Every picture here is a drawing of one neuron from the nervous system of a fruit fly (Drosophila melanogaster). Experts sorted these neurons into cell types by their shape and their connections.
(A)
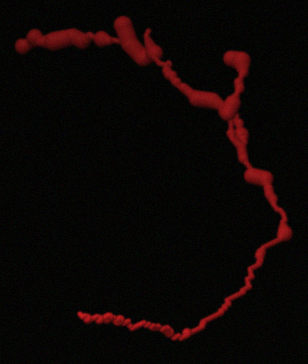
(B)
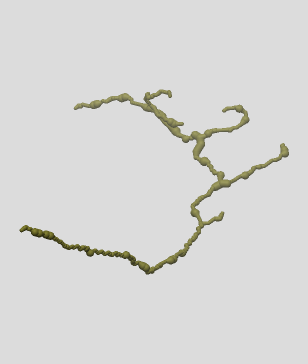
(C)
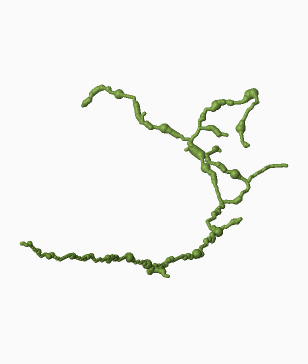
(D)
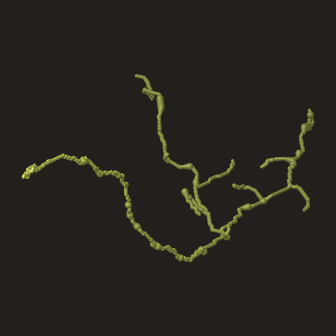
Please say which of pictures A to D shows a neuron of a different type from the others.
Picture D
